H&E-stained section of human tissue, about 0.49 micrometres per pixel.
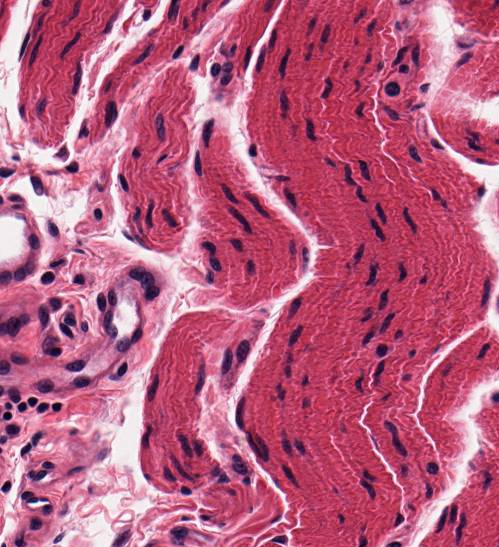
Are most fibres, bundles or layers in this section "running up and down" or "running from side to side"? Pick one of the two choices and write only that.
Running up and down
